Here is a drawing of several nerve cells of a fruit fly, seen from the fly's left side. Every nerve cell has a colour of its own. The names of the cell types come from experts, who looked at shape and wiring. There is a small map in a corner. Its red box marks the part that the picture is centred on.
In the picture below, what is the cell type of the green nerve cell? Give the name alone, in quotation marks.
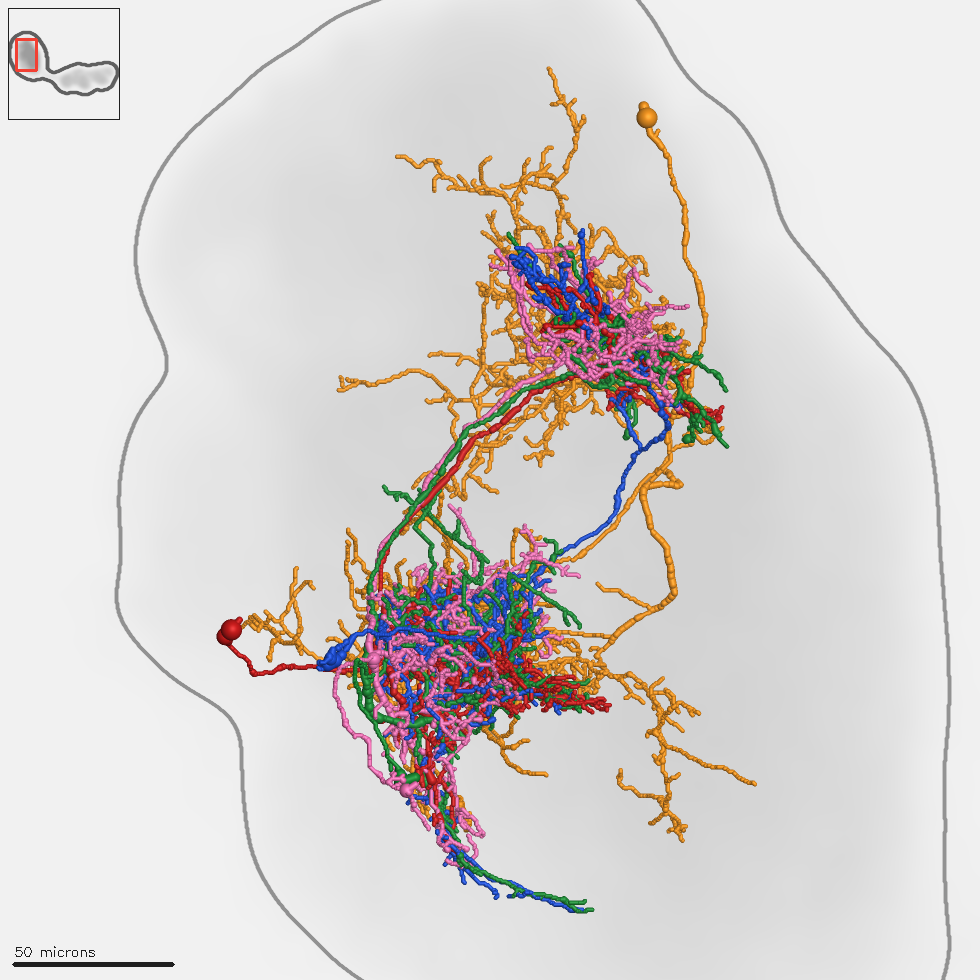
"VES017"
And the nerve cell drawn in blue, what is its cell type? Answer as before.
"VES030"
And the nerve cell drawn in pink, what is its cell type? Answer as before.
"VES003"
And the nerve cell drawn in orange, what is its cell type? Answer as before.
"PPM1201"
